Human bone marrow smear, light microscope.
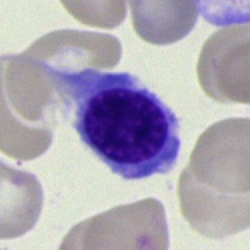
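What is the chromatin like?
Dark purple and coarsely clumped.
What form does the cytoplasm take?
A narrow blue rim around the nucleus, with no visible granules, dragged out into a tapering extension toward the upper left.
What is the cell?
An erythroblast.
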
